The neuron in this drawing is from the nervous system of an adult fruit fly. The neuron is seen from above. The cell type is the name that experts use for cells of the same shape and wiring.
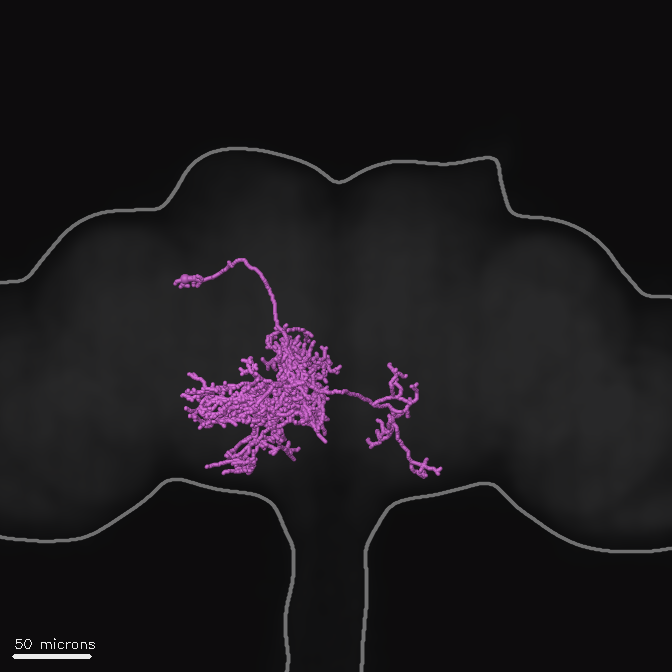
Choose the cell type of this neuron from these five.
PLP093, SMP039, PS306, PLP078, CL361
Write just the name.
PS306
